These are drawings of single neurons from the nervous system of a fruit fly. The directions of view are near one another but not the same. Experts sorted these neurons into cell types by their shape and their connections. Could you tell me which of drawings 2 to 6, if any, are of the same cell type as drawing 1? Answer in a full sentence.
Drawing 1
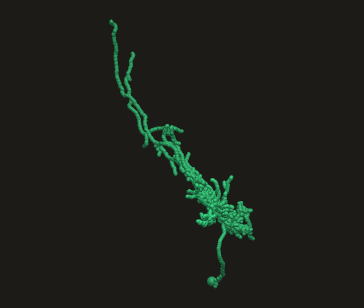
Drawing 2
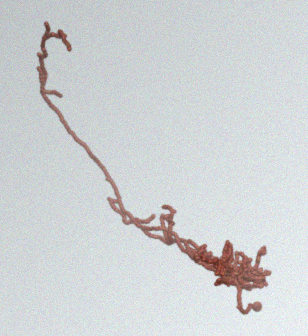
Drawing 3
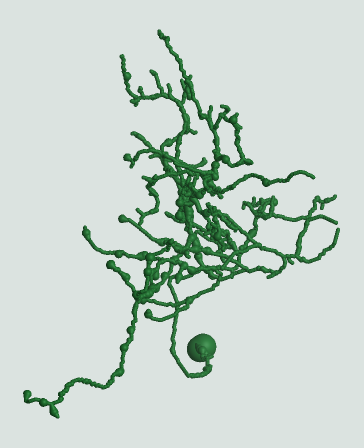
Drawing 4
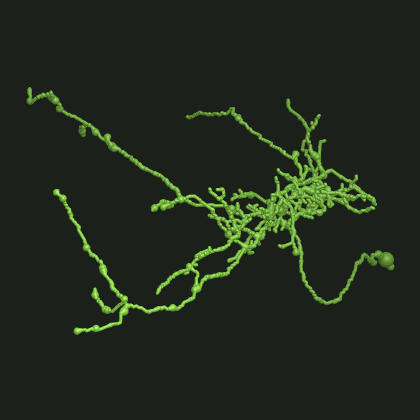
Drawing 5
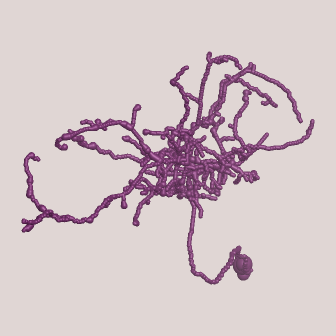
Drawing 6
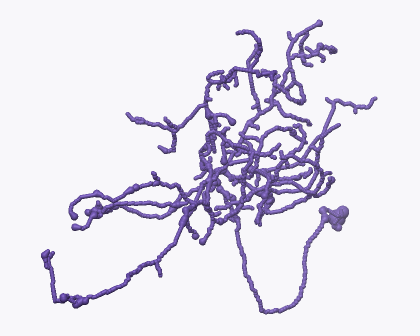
Drawing 2 and drawing 4 are of the same cell type.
